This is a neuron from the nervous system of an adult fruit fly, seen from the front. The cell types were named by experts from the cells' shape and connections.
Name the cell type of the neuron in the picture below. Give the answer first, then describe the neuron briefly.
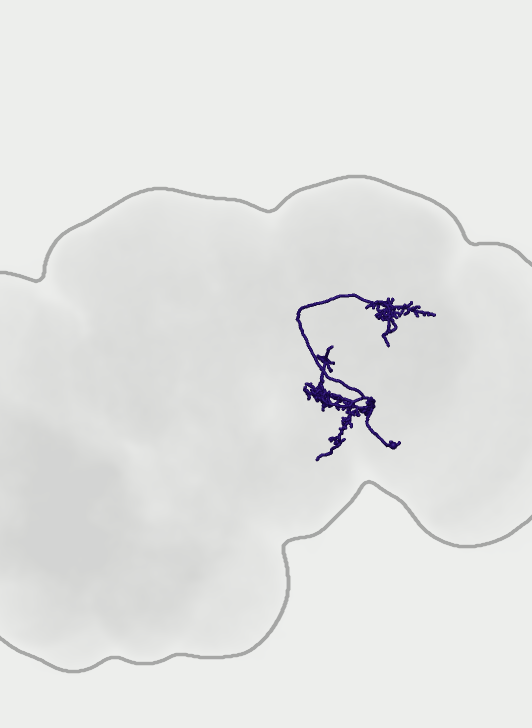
It is of cell type CB0046. Its broad class is central-brain intrinsic neuron. Its cell body lies on the right of the picture. In this view it is about as wide as it is tall.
